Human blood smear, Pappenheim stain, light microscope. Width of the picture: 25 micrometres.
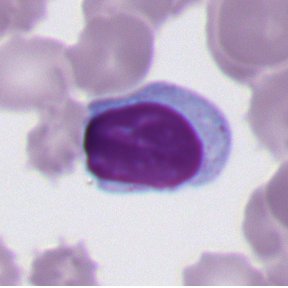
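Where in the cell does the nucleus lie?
Toward the lower left, reaching almost to the cell edge on the left side; it is oval, about 10 by 8 micrometres, and fills about 60% of the area of a cell about 13 by 10 micrometres.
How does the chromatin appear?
Dark purple and condensed.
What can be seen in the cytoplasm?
Pale blue cytoplasm with a few fine reddish granules scattered through it.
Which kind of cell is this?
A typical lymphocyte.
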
